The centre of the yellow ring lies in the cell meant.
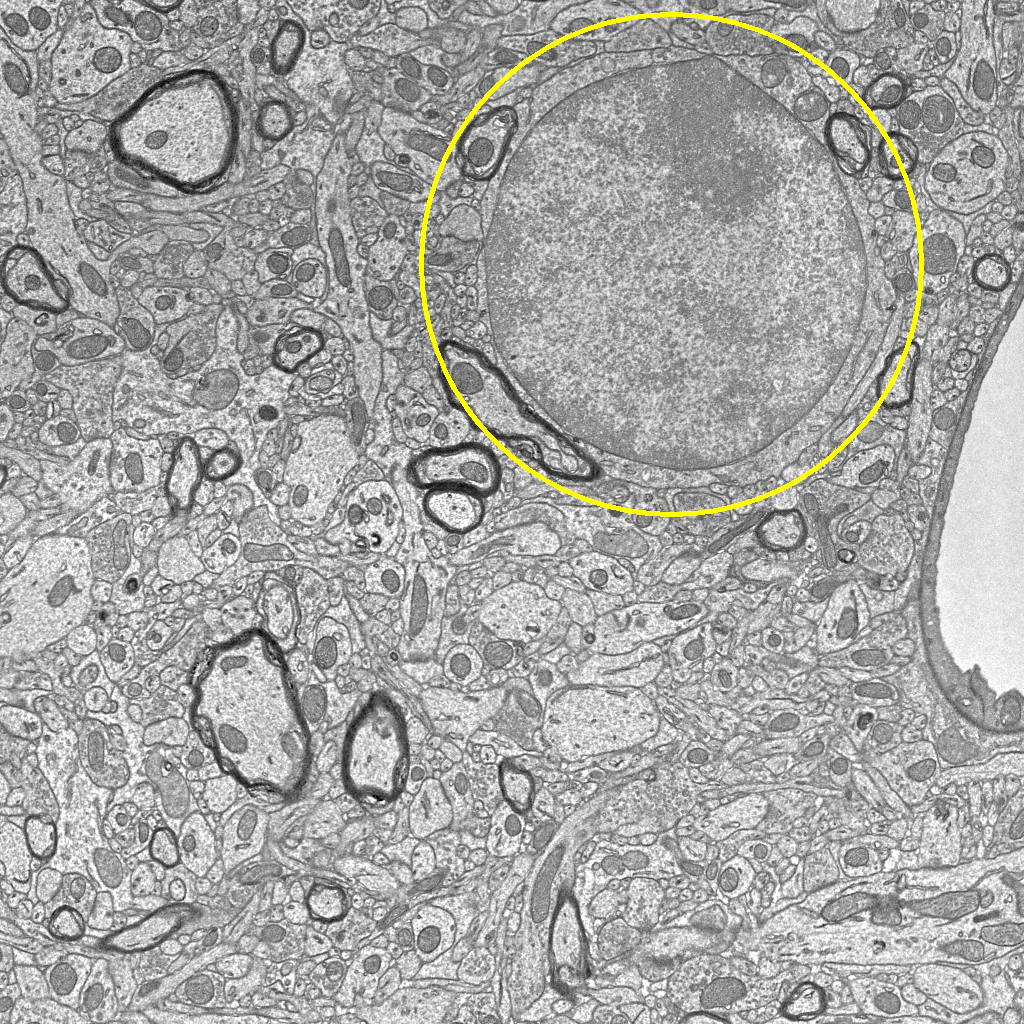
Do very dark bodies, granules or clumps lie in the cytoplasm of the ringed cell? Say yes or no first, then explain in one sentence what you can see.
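No. No dense granules are seen in the cytoplasm.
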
